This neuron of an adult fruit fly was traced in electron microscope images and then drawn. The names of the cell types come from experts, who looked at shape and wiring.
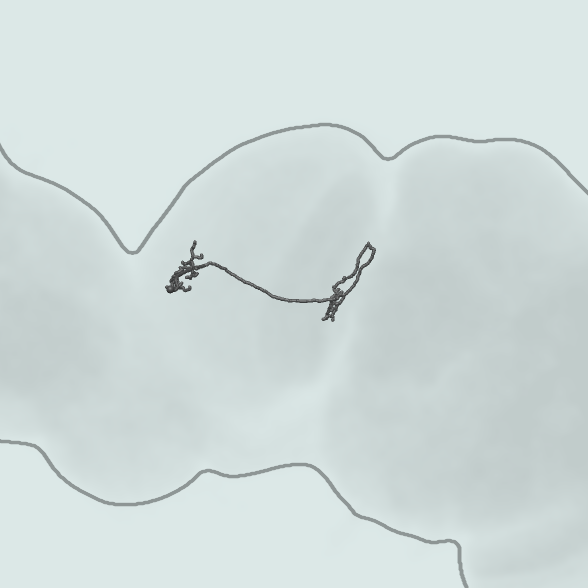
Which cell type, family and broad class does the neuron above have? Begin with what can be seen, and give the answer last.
The cell body is on the left of the picture. In this view it is more than twice as wide as it is tall. The cell type is MeTu4c. Its family is MeTu. This is a visual projection neuron.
